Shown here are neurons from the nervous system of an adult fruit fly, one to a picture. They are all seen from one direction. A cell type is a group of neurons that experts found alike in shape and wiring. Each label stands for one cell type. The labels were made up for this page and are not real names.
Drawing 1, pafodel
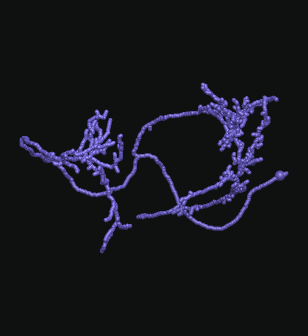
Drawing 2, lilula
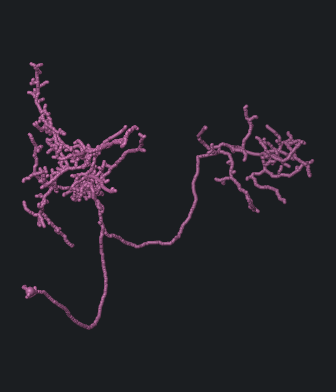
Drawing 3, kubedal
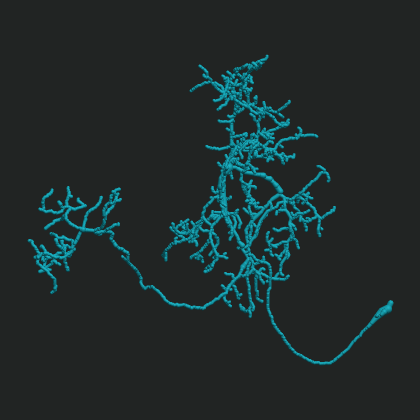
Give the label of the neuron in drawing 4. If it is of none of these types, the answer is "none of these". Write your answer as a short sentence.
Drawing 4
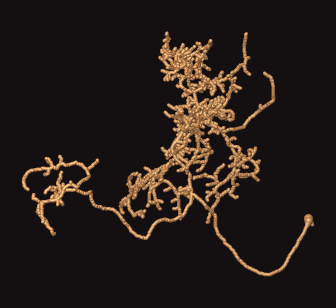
It belongs to kubedal.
